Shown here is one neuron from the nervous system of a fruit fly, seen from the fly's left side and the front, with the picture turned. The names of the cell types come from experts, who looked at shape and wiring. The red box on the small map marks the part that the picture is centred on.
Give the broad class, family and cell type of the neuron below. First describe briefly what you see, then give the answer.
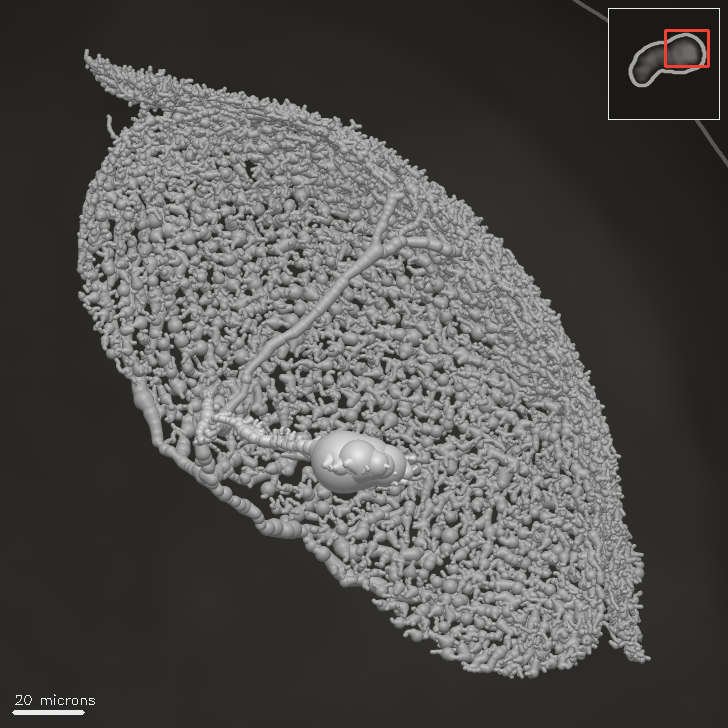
By the scale bar it is about 180 microns tall in this view. The picture shows more than a hundred branch ends. It is an optic-lobe intrinsic neuron. Its family is CT. The cell type is CT1.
